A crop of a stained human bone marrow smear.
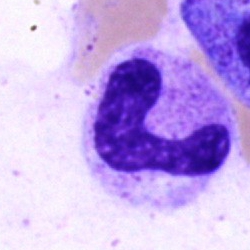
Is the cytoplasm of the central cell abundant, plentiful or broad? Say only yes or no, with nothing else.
Yes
